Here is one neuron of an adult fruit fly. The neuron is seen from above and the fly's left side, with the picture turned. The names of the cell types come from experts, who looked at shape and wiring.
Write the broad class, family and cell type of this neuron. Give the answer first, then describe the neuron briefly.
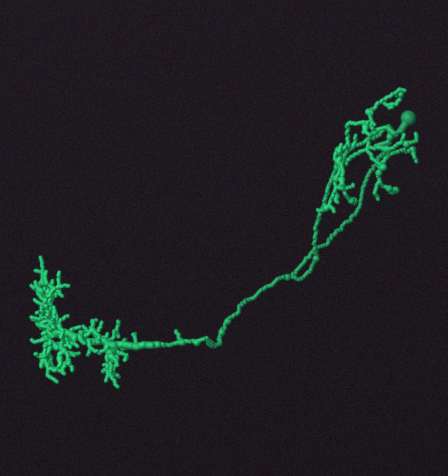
It is a visual projection neuron. Its family is hemilineage VPNv1. It is of cell type LC17. The cell body can be seen at the upper right of the picture. Dozens of branch ends can be seen.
